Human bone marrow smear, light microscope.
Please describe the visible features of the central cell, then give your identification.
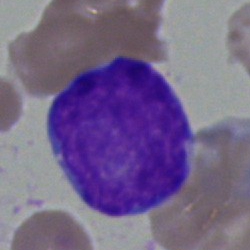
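The nucleus fills almost the whole cell. Its chromatin is finely granular and evenly spread, not clumped into coarse blocks. The cytoplasm shows no granules, and the cell has no vacuoles. This is a blast.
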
